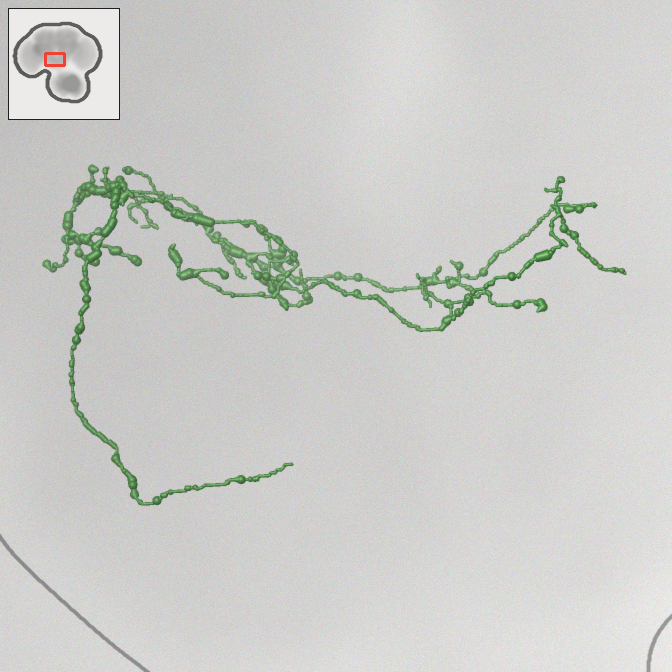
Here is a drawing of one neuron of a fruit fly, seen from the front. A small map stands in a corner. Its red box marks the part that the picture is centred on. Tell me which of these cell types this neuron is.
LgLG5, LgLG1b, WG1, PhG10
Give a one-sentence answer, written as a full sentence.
The cell type of this neuron is PhG10.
